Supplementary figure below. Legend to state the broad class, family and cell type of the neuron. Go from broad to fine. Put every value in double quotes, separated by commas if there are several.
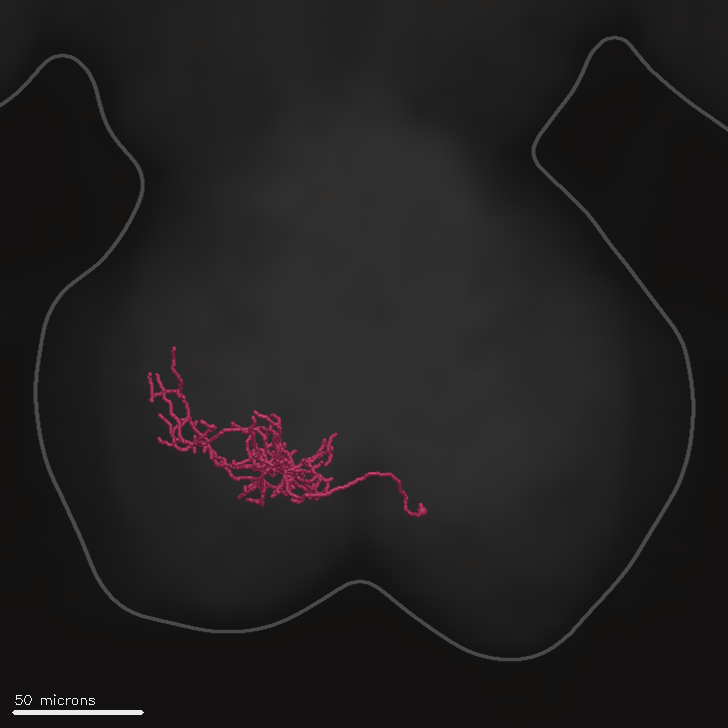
"nerve-cord intrinsic neuron", "hemilineage 14A", "IN14A058"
